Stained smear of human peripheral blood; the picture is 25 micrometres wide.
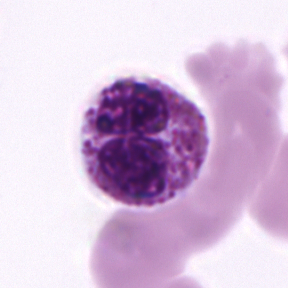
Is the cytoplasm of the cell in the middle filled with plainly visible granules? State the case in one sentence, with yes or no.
Yes, the cell's cytoplasm contains many granules that can be seen.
